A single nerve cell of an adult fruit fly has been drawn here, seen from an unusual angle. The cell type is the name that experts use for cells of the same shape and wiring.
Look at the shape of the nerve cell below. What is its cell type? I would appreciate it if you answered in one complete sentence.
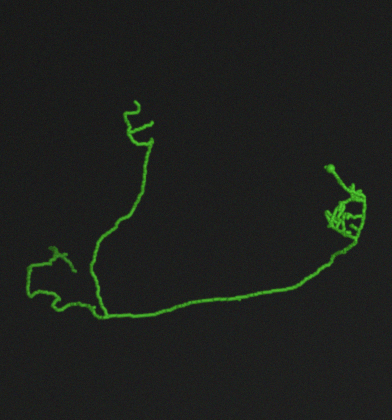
Of the cell type KCab-s is this neuron.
